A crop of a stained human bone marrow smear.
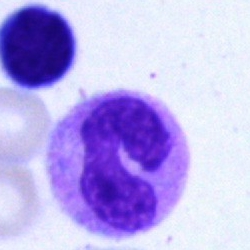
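Band neutrophil, the cell in the middle of a stained human bone marrow smear under the light microscope. Its nucleus has a deep notch opening toward the right side of the cell, and its chromatin is dark purple and coarsely clumped. The plentiful cytoplasm is pale pinkish-lilac and holds fine, faint pinkish granules.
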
